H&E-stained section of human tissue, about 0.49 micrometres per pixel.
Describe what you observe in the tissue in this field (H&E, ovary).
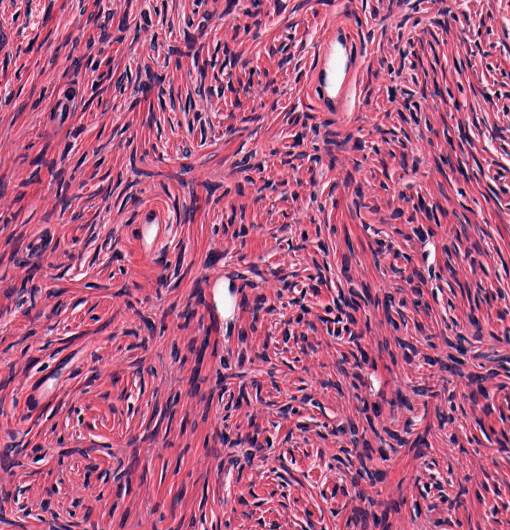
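So, it's spindle cells all over, in short fascicles interlacing every which way. Nuclei are elongated, tapered, dark-staining. Cytoplasm's pale pink, borders indistinct, blending into the fibres around them. And at the vessel centre-left, spindle cells and collagen wrap around it concentrically.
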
